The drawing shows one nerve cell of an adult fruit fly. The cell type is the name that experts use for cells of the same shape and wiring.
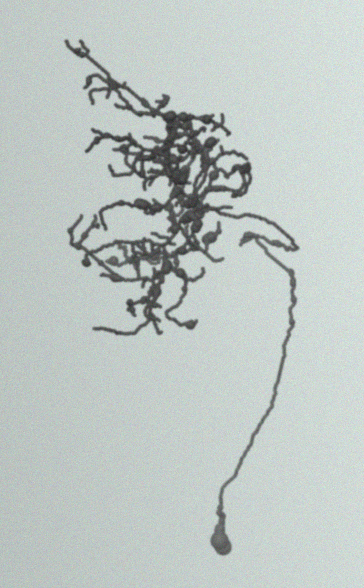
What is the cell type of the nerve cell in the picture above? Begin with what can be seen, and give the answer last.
Its cell body lies at the bottom of the picture. The picture shows dozens of branch ends. Its broad class is nerve-cord intrinsic neuron. Its cell type is IN01B053.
